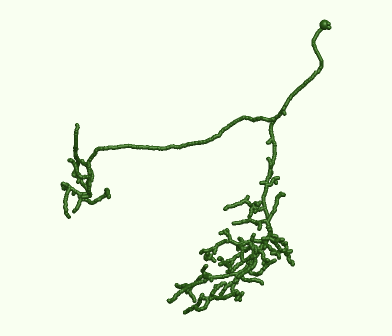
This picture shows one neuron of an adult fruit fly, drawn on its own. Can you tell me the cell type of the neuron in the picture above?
PS338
